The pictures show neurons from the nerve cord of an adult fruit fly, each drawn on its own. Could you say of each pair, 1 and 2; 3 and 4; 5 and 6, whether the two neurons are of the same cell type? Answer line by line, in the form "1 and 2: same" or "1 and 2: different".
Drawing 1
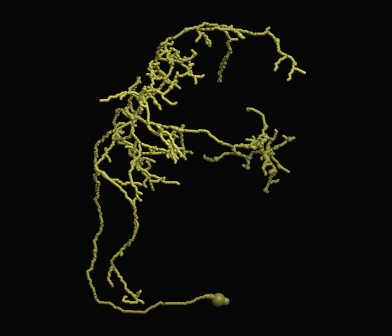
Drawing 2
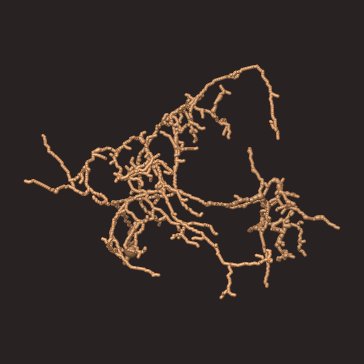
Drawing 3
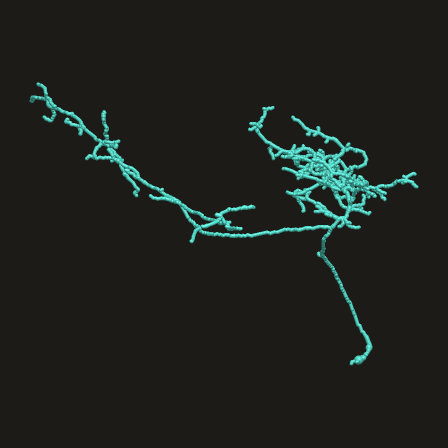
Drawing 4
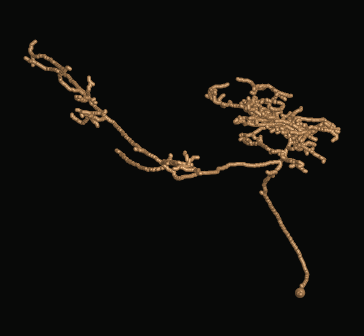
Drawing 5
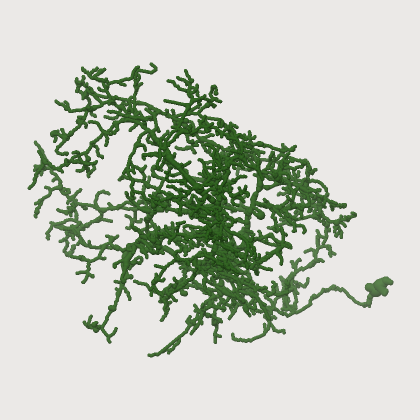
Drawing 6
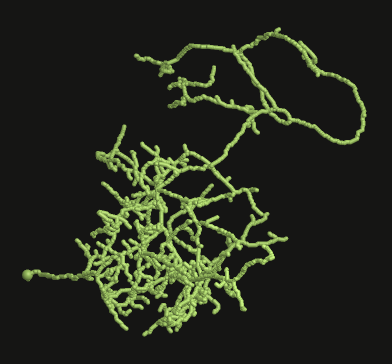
1 and 2: same
3 and 4: same
5 and 6: different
